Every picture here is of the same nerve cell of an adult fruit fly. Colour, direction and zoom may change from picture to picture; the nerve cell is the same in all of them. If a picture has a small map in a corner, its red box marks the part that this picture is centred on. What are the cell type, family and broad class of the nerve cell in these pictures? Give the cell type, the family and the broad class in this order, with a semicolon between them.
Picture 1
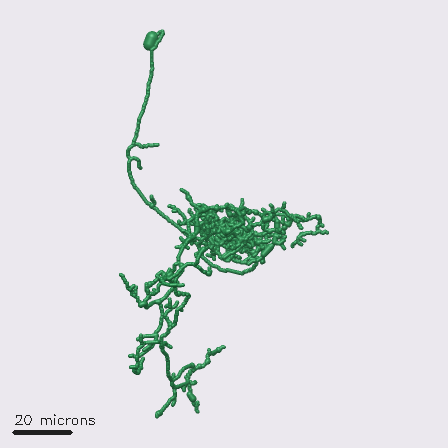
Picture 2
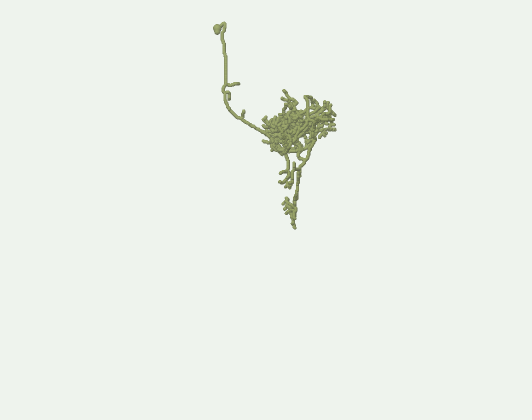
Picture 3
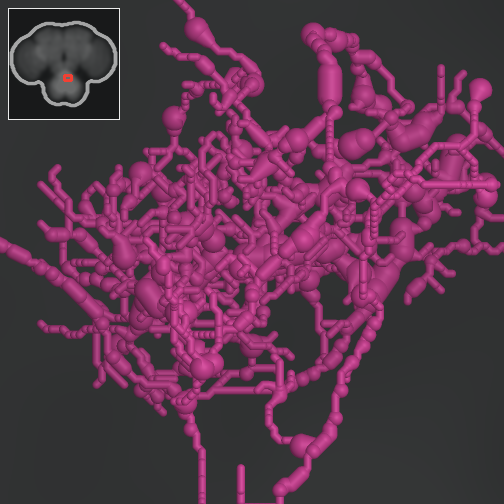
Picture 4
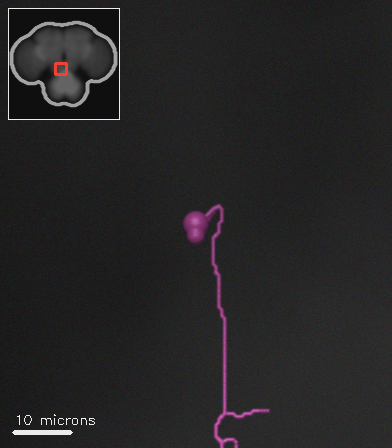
IN01A059; hemilineage 01A; nerve-cord intrinsic neuron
